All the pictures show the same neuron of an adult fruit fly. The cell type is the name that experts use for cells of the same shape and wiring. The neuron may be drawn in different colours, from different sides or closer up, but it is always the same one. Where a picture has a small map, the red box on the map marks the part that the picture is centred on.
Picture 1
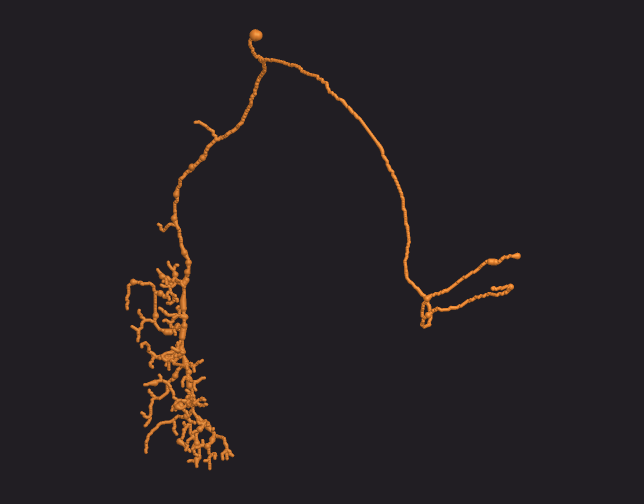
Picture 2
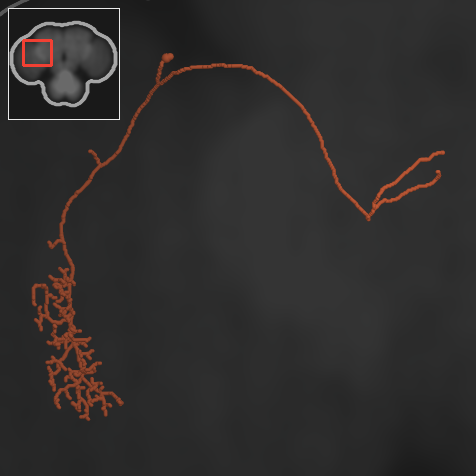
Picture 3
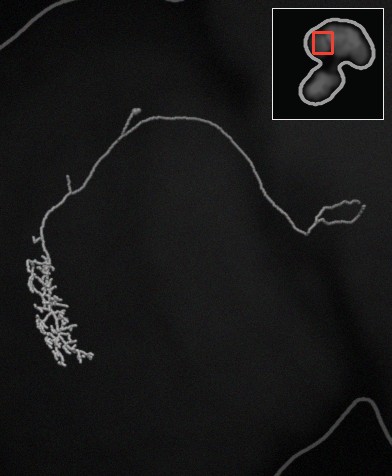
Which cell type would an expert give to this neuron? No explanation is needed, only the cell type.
LPT100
